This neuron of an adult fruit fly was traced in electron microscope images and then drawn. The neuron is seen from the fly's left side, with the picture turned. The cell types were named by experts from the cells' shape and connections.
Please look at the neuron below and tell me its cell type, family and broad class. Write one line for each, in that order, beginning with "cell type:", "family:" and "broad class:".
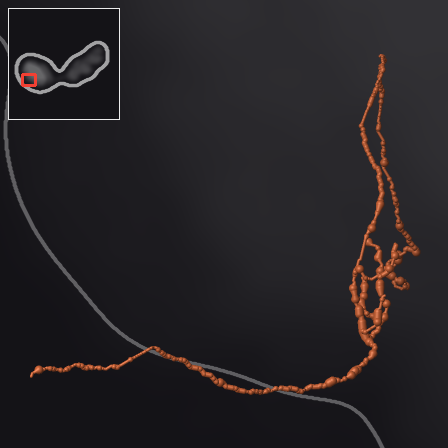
cell type: ORN_VM6v
family: class olfactory
broad class: sensory neuron entering the brain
